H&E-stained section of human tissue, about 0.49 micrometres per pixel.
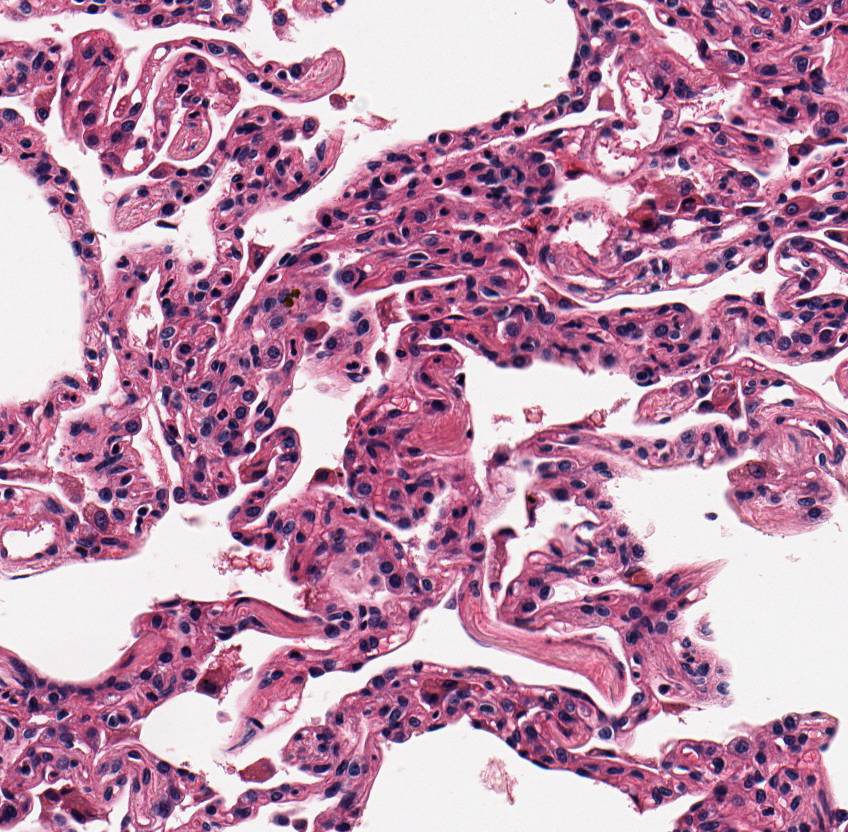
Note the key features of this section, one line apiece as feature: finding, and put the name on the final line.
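Septa: branching, interconnecting, running across the whole field
Spaces: irregular, open, separated by septa
Lining: single row of plump cuboidal cells, round dark nuclei
Septal cellularity: thickened, crowded with many small round to oval nuclei
Glands with tall columnar lining: none in field
Name: lung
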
